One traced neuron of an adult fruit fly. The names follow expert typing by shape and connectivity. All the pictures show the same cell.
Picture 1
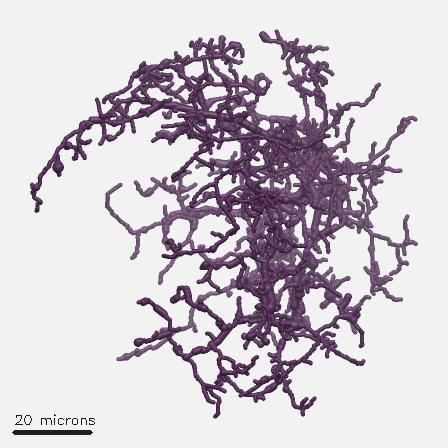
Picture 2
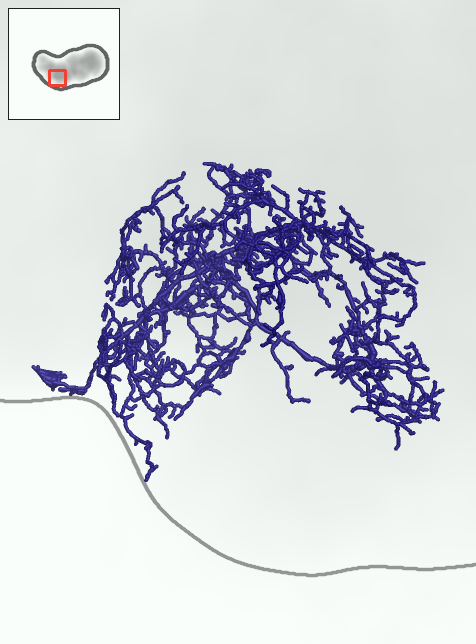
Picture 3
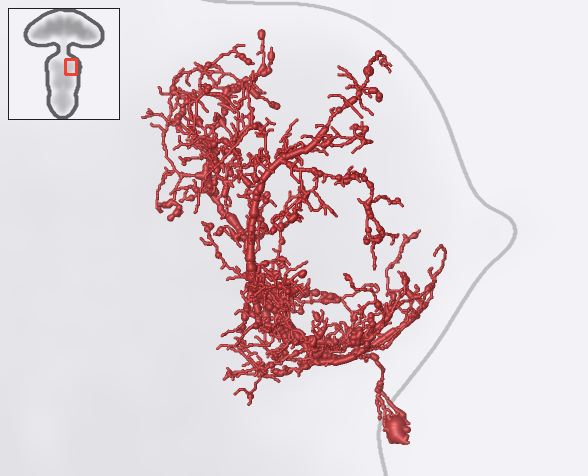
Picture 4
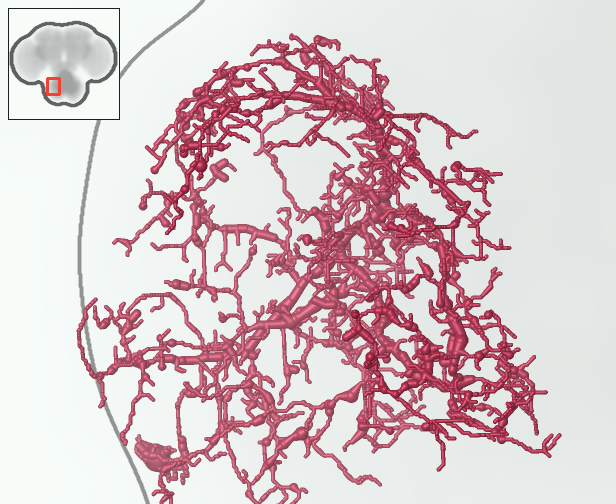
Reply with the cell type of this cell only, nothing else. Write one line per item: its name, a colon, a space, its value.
cell type: IN21A007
